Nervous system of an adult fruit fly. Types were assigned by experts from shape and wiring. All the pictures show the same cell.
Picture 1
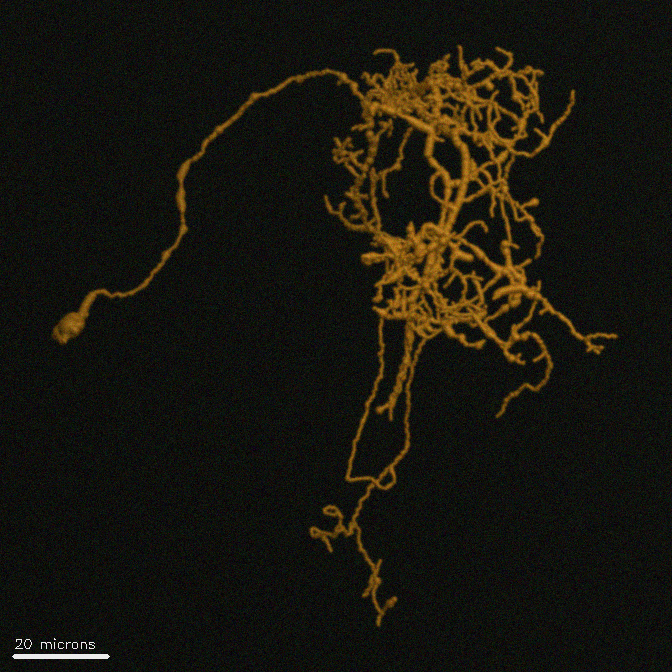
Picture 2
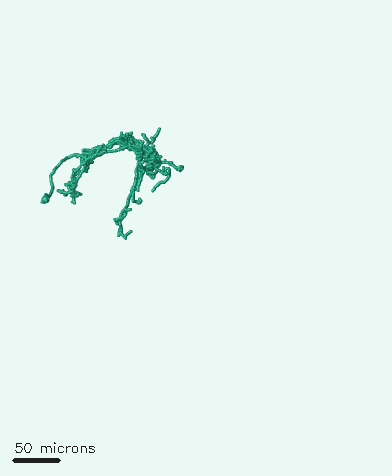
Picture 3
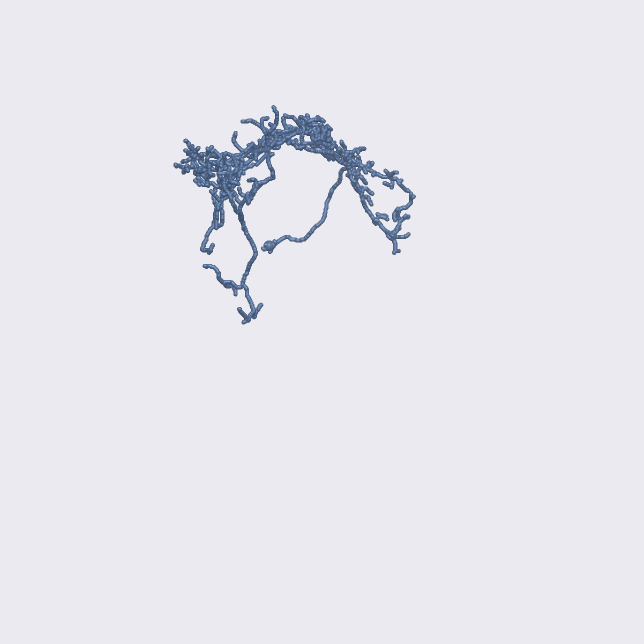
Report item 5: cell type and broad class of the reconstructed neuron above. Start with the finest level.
SIP018; central-brain intrinsic neuron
